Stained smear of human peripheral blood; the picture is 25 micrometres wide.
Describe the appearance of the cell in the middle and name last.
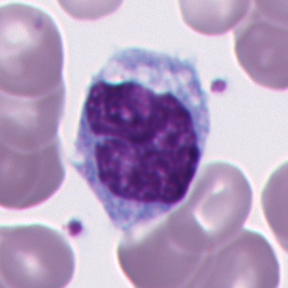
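Angular and irregular, the outline of this cell is not round. Its cytoplasm is pale grey-blue, forming a rim that is widest above the nucleus. Along the upper edge, the cytoplasm looks frayed and ragged. This cell is a monocyte.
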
